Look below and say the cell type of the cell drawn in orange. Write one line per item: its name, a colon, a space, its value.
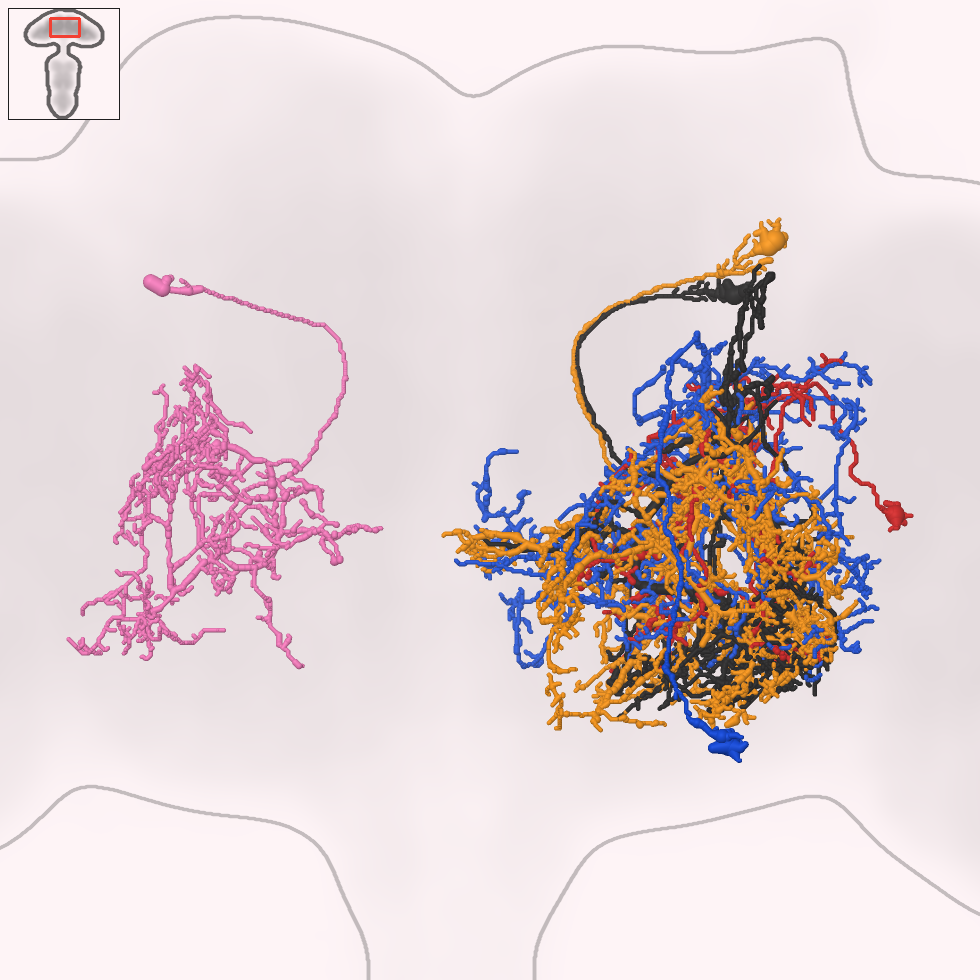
cell type: WED203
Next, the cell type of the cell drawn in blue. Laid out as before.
cell type: SAD093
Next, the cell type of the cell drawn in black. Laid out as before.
cell type: GNG144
